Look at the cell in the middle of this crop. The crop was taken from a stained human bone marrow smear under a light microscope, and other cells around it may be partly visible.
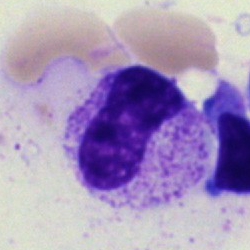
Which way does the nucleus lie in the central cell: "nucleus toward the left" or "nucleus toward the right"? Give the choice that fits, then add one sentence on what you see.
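Nucleus toward the left. The nucleus lies off-centre, toward the left and upper part of the cell.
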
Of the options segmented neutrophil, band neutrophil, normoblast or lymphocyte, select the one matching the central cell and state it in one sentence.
What sits at the centre of this crop is a band neutrophil.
